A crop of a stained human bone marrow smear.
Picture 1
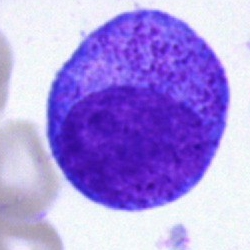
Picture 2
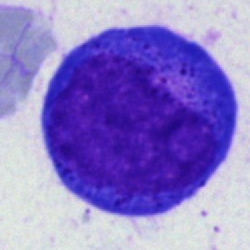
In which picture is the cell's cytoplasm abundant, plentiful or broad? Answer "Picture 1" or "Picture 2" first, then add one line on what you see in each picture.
Picture 1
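In picture 1: The cytoplasm forms a broad band above the nucleus.
In picture 2: The nucleus fills most of the cell.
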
